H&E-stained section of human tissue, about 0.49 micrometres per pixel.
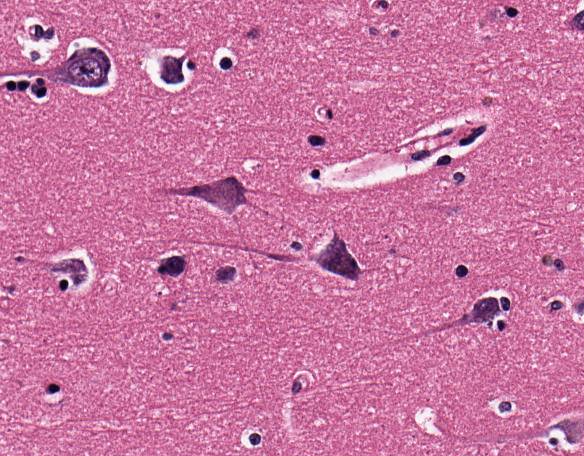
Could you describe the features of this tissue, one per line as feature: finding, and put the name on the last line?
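Background: pink, finely granular, fibrillary neuropil
Cells: scattered singly
Epithelium and glands: none
Vessel: slit-like, elongated, oblique, upper right-centre, few nuclei in wall
Halos: clear spaces around many cells, a processing retraction artefact
Name: cerebral cortex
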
